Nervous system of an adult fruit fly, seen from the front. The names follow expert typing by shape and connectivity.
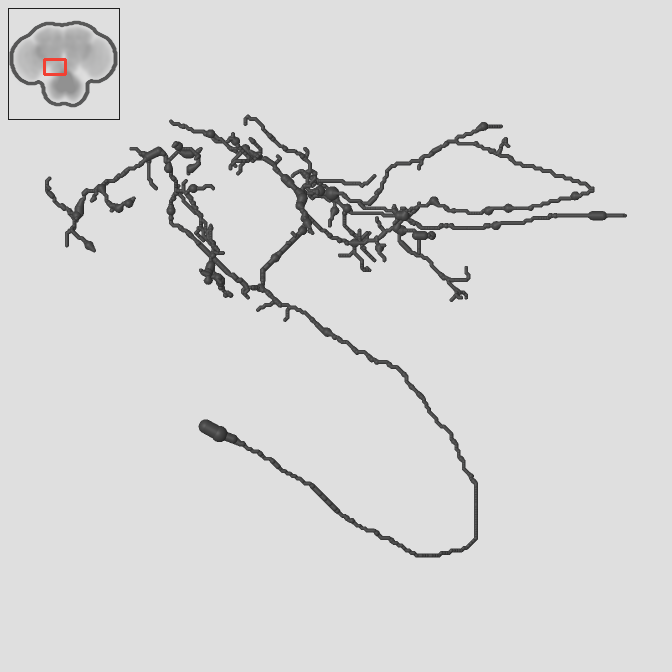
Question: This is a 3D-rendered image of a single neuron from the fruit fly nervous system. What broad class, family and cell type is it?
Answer: central-brain intrinsic neuron; hemilineage MD3; AMMC018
